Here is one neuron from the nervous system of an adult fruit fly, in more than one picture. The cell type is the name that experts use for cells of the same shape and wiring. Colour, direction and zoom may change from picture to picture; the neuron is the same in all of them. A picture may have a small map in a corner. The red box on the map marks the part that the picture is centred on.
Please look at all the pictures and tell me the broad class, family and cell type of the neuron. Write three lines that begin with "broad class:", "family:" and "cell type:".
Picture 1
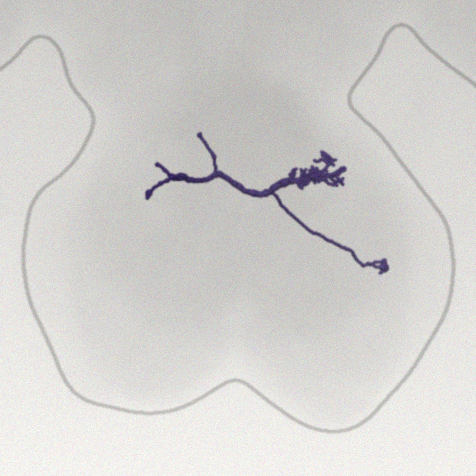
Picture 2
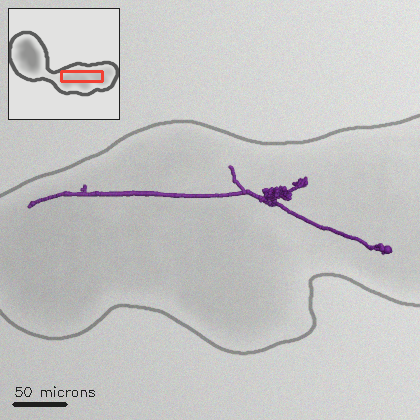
broad class: nerve-cord intrinsic neuron
family: hemilineage 08B
cell type: IN08B008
